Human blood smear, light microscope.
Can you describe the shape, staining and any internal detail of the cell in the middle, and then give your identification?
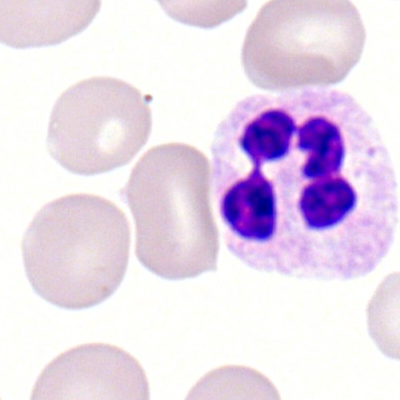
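Four separate lobes make up the nucleus, held together by thin strands. The outline's roughly round and smooth. Cytoplasm is plentiful and pale pink. This one's a segmented neutrophil.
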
